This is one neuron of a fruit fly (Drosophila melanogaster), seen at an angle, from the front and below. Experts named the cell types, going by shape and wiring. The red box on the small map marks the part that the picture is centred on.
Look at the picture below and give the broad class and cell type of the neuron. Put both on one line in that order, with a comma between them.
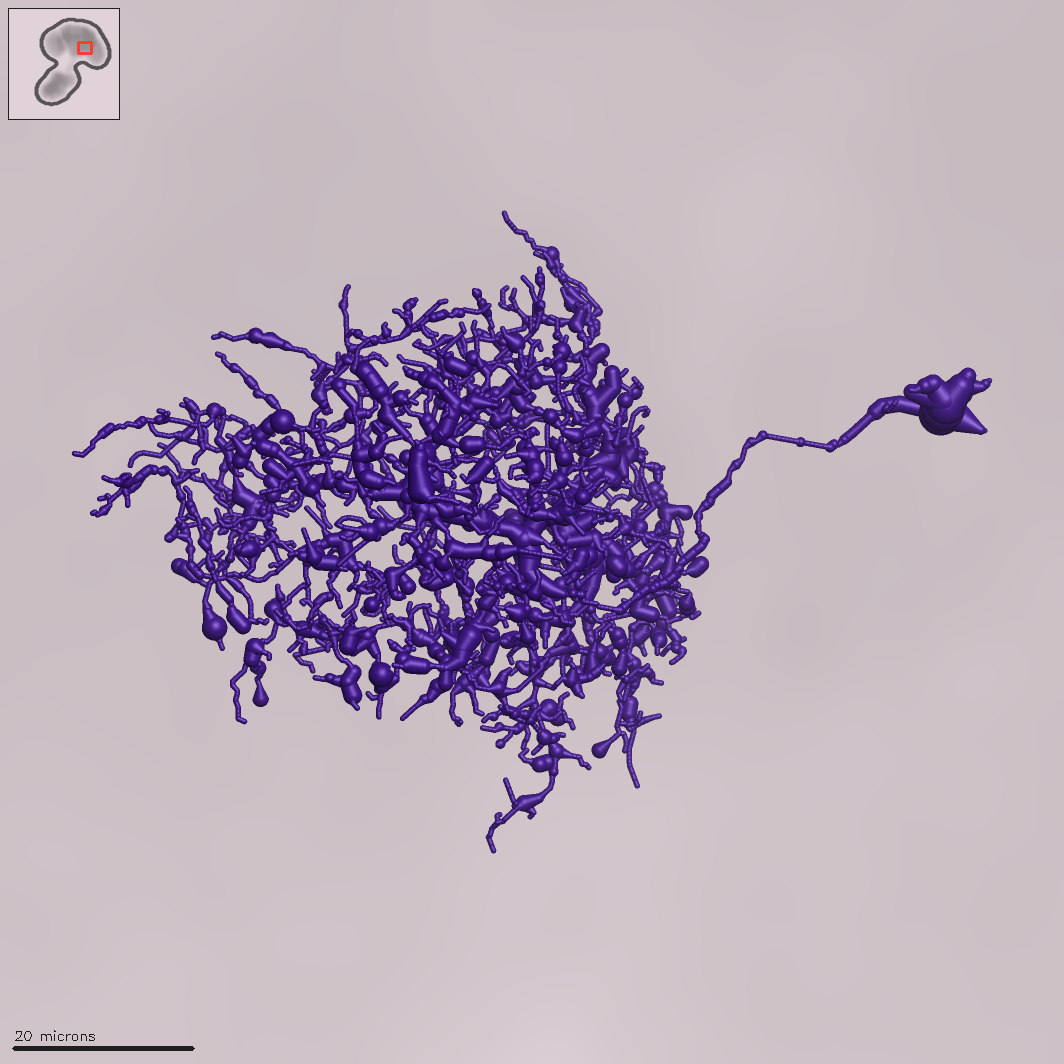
central-brain intrinsic neuron, GNG099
